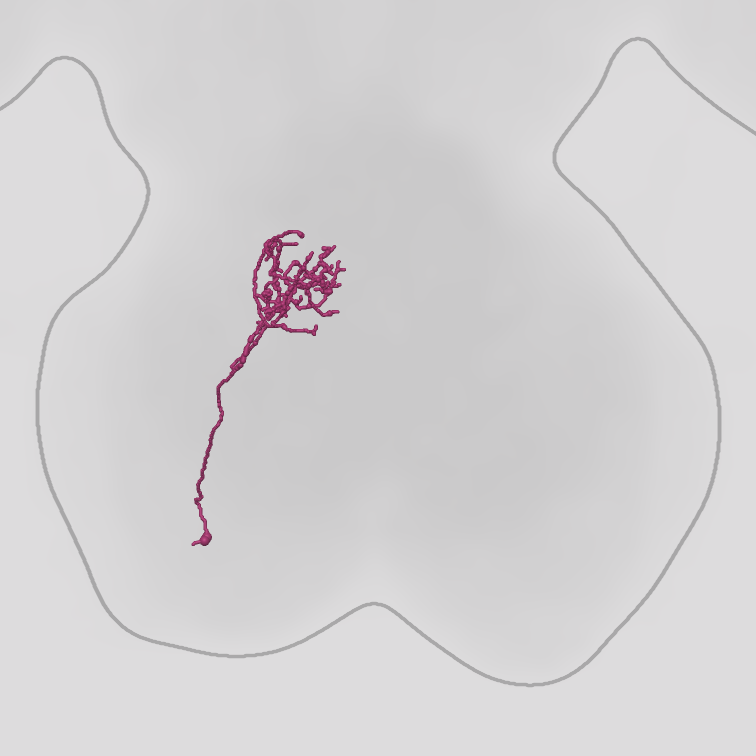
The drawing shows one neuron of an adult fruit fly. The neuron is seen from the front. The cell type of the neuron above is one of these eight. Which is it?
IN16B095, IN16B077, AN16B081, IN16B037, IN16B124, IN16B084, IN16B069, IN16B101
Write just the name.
IN16B084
